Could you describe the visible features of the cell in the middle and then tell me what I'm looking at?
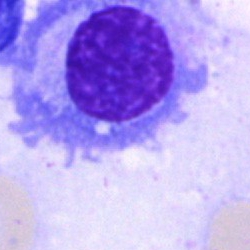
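Toward the top of the cell sits the nucleus, with most of the cytoplasm below it. That cytoplasm is blue, and just below the nucleus it holds a small, clear, round spot. Many short, ragged projections stand out from the cell edge. The cell is a plasma cell.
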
